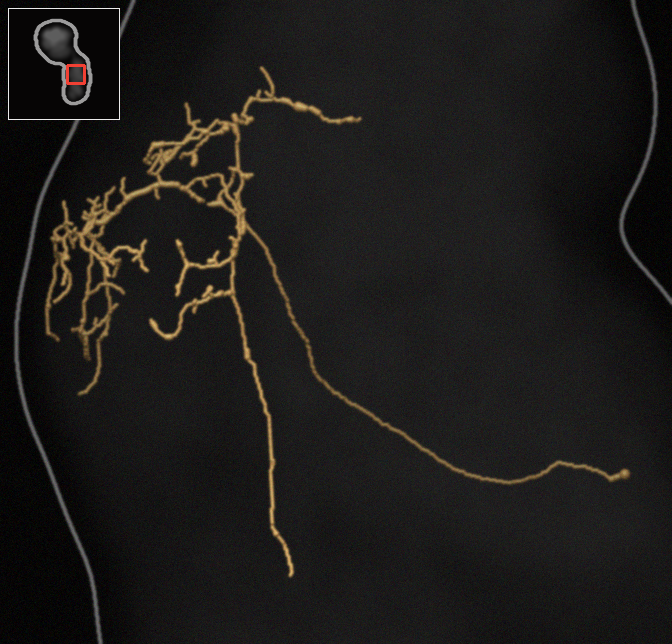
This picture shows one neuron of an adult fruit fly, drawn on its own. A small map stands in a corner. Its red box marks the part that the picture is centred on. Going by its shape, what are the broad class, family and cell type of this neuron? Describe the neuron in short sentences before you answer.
Its cell body lies at the lower right of the picture. Dozens of branch ends can be seen. Its broad class is nerve-cord intrinsic neuron. Its family is hemilineage 06B. Its cell type is IN06B074.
